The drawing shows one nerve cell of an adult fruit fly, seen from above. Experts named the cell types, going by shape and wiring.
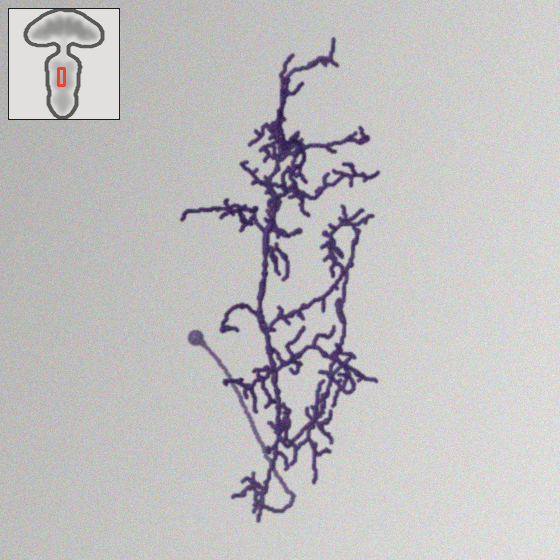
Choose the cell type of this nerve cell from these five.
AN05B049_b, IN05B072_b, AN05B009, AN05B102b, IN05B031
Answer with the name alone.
IN05B072_b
